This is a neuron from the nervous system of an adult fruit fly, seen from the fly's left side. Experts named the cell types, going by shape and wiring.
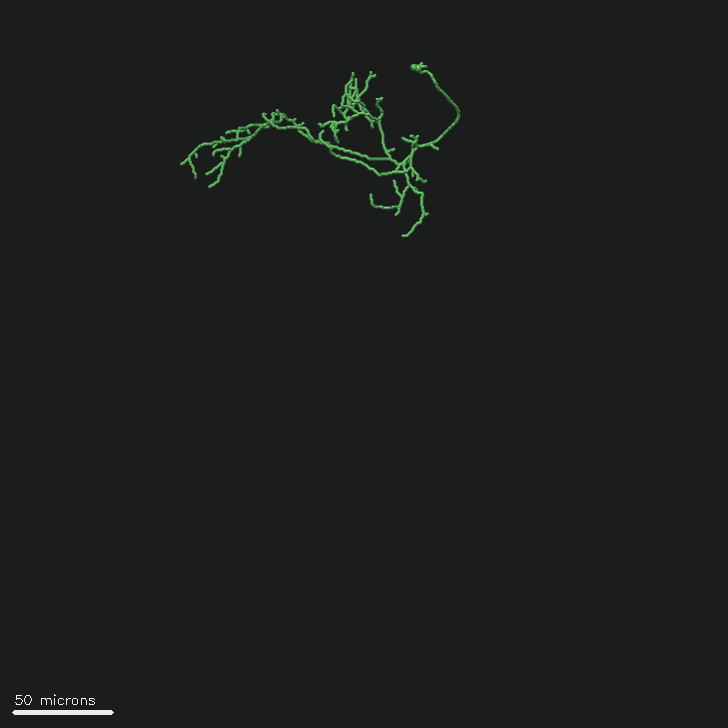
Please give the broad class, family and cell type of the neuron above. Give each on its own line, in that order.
central-brain intrinsic neuron
hemilineage VLPd&p1_posterior
SLP330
